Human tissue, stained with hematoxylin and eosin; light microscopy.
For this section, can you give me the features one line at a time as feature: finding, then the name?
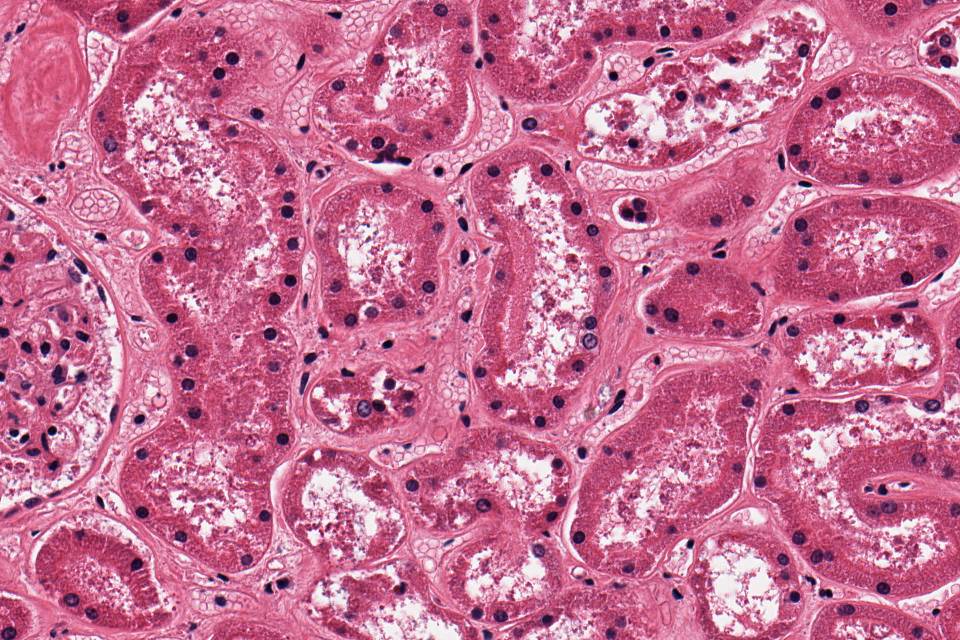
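Layout: round to oval tubule cross-sections, crowded close together
Lining: single layer of cuboidal cells, plenty of granular eosinophilic cytoplasm
Nuclei: round, dark, toward the cell base
Lumens: most hold ragged pale pink granular material with clear spaces
Tissue: renal cortex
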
